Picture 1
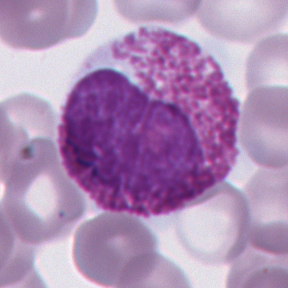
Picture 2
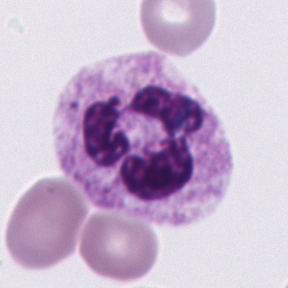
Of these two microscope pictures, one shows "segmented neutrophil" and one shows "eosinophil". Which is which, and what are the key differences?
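Looking at the two, I'd put the eosinophil in picture 1 and the segmented neutrophil in picture 2. The nucleus is where they part first: in picture 1 a notch at the top gives it a two-lobed, bean-like shape, while in picture 2 it breaks into several lobes ringed around a paler centre.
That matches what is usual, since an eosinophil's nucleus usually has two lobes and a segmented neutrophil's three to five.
Then the granules: coarse and reddish-purple, packing the cytoplasm of picture 1 and even lying over the edges of the nucleus, but fine and pinkish-violet throughout the cytoplasm of picture 2.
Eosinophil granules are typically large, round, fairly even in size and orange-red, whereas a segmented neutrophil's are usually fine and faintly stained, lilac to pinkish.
In picture 2 I also notice abundant pale pinkish-lilac cytoplasm with no vacuoles, and dark purple, coarsely clumped chromatin. Both cells are rounded, the second with a fairly smooth edge, and around the first, pale red cells lie close on several sides.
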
